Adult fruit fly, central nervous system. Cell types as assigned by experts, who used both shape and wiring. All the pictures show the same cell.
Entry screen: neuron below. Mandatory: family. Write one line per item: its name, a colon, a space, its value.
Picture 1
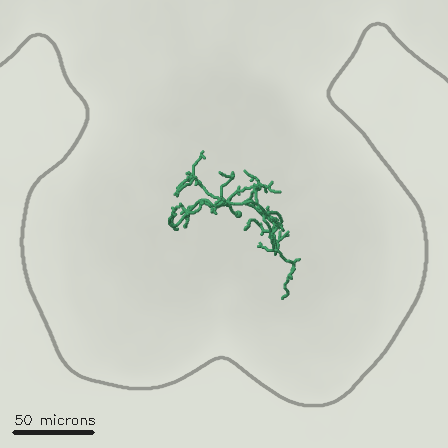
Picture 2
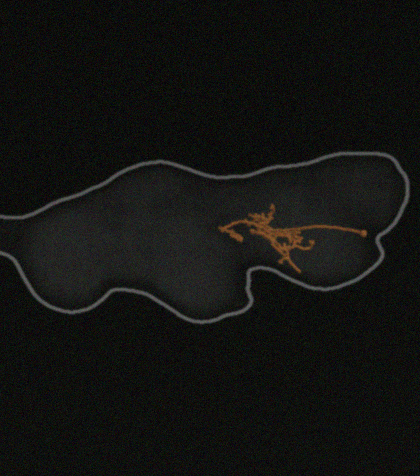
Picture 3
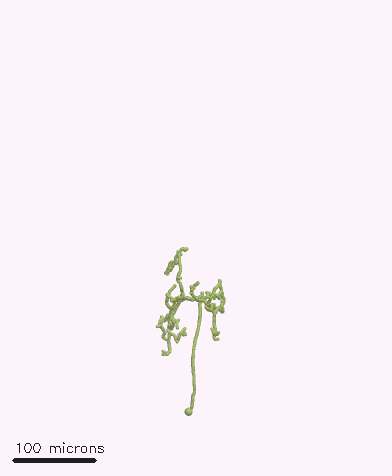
family: hemilineage 12B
